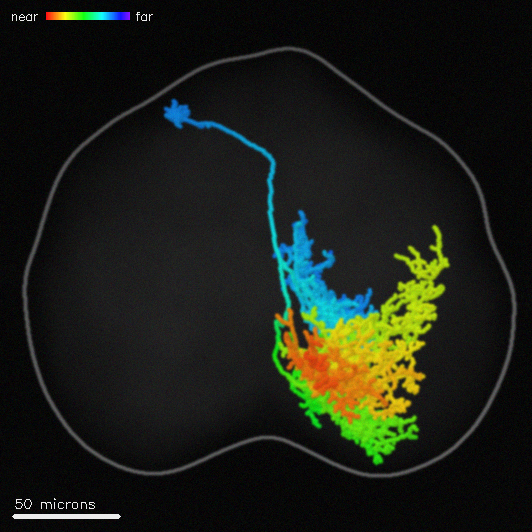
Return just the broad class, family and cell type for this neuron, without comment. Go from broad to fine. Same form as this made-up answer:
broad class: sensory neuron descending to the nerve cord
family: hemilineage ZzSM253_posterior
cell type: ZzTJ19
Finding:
broad class: nerve-cord intrinsic neuron
family: hemilineage 05B
cell type: IN05B010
